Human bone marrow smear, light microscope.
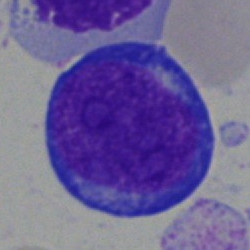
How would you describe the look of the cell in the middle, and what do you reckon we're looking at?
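You'll notice the outline is round and smooth. The chromatin's fine and evenly spread, and there's a rounded nucleolus over in the left half of the nucleus. Up at the upper right, beside the nucleus, the cytoplasm has a paler area. That one's a proerythroblast.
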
